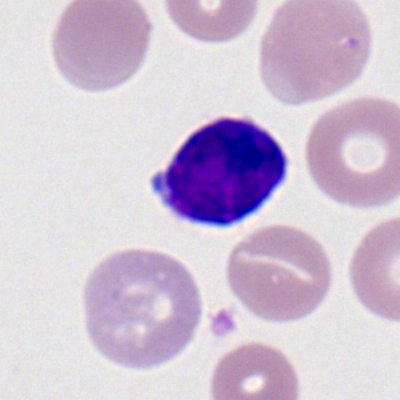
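Lymphocyte, the central cell in this stained blood smear. Its outline looks like a slightly angular oval rather than a smooth circle. The nucleus seems to fill almost the whole cell, and I can make out no nucleoli in it. On the left edge, a small pale blue bulge protrudes.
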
